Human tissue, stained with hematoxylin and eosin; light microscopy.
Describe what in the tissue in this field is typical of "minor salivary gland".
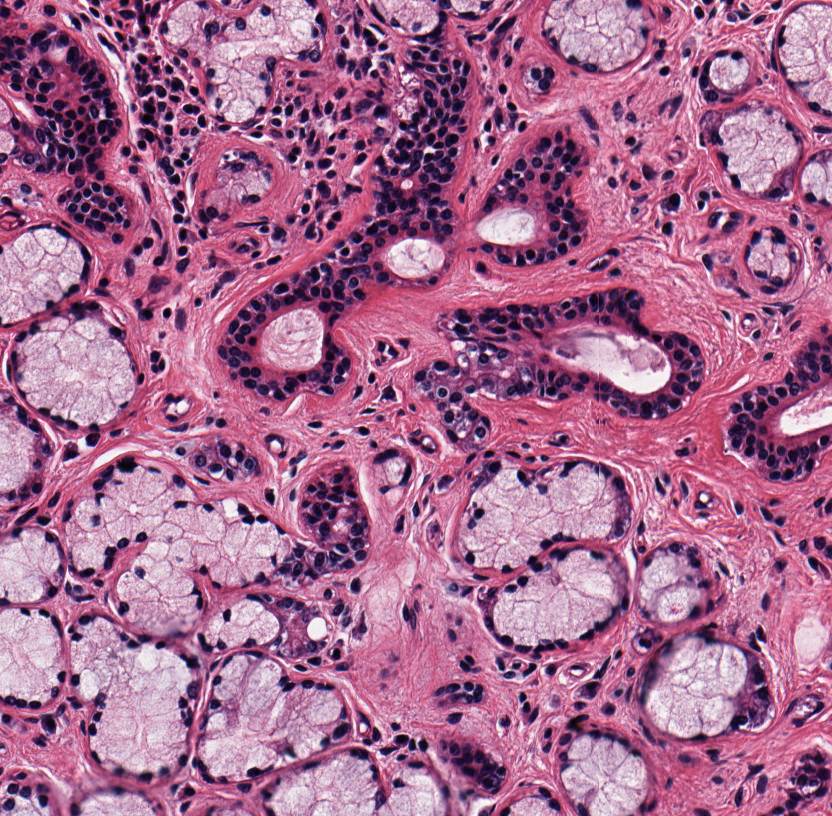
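Fits minor salivary gland: rounded mucous acini fill the periphery of the field.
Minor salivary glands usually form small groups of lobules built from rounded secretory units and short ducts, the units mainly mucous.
Ducts gathered in a band across the centre. Acinar cells: abundant pale, finely foamy cytoplasm; dark nuclei pressed flat against the base. Dense pink collagen fibres run between acini and ducts, thickest around the central ducts. Upper centre: a crowded cluster of small dark nuclei.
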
